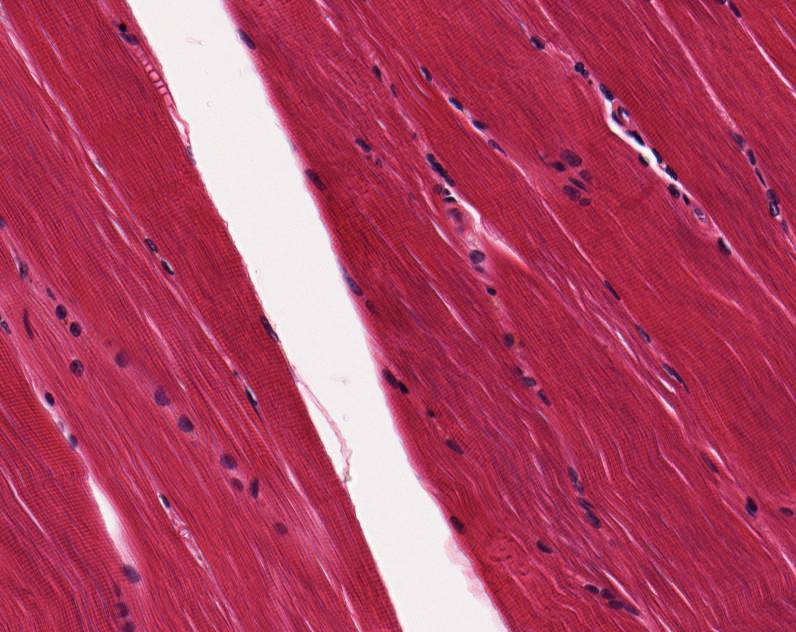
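Skeletal muscle. Long parallel muscle fibres cross the whole field diagonally from upper left to lower right. Fine, regular cross-striations are visible, clearest in the fibres just left of the central white gap. Elongated dark purple nuclei lie at the fibre edges rather than in their centres. Connective tissue between the fibres is scant, appearing only as thin pale lines.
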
